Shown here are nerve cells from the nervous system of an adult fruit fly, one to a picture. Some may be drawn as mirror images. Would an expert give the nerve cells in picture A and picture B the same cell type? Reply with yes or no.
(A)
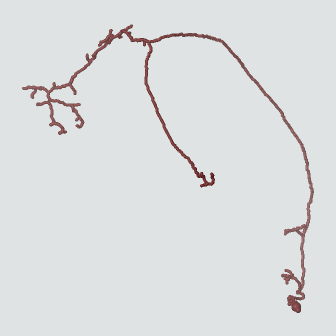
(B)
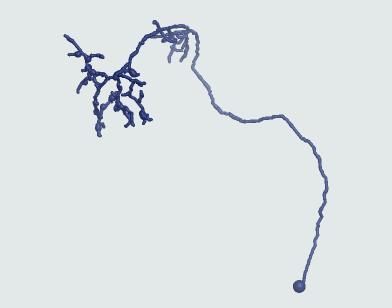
no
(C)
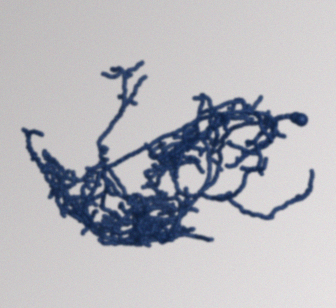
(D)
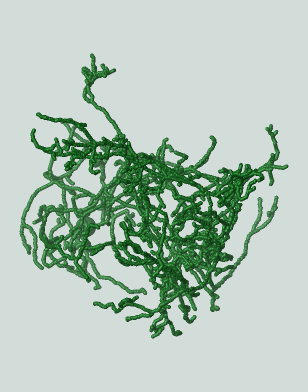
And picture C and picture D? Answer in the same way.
yes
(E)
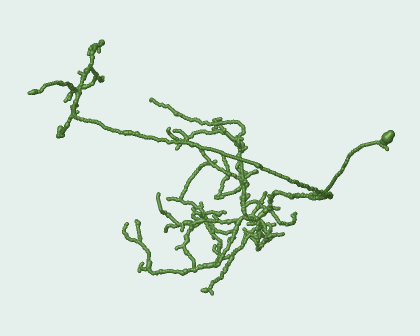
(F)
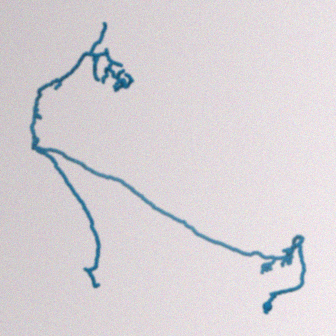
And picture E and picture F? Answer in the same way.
no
